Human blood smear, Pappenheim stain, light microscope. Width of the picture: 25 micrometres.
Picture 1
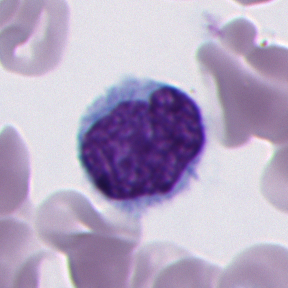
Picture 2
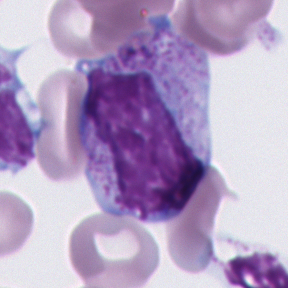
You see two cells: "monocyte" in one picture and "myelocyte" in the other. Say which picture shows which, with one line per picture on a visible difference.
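In picture 1 we see a monocyte: No granules are visible in the cytoplasm.
In picture 2 we see a myelocyte: The cytoplasm holds many fine purple granules.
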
